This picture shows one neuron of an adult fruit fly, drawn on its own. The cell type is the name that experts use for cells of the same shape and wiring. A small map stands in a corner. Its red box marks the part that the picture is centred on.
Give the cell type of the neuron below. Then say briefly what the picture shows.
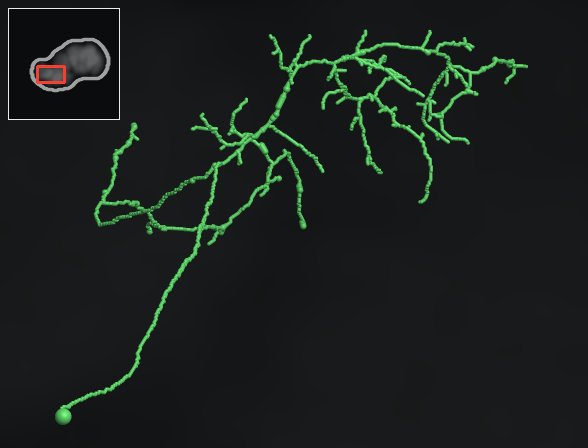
Its cell type is IN07B099. Its broad class is nerve-cord intrinsic neuron. Its cell body lies at the lower left of the picture. The picture shows dozens of branch ends.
